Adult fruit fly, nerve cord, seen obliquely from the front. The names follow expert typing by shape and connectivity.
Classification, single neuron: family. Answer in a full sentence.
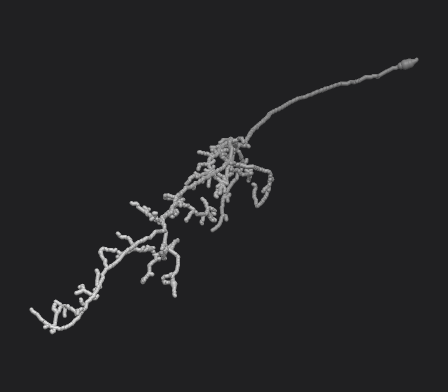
The family is hemilineage 03B.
